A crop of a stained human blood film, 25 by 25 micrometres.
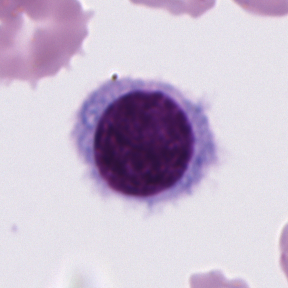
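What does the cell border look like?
It is ragged, with many fine, short hair-like projections all the way around.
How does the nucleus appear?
It is round in outline, about 9 micrometres across, and fills about 60% of the cell's area, with dense, dark purple chromatin of a coarse, clumped texture.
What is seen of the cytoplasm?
A pale greyish-blue rim runs all the way around the nucleus, in a cell about 13 by 11 micrometres.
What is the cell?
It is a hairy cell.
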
